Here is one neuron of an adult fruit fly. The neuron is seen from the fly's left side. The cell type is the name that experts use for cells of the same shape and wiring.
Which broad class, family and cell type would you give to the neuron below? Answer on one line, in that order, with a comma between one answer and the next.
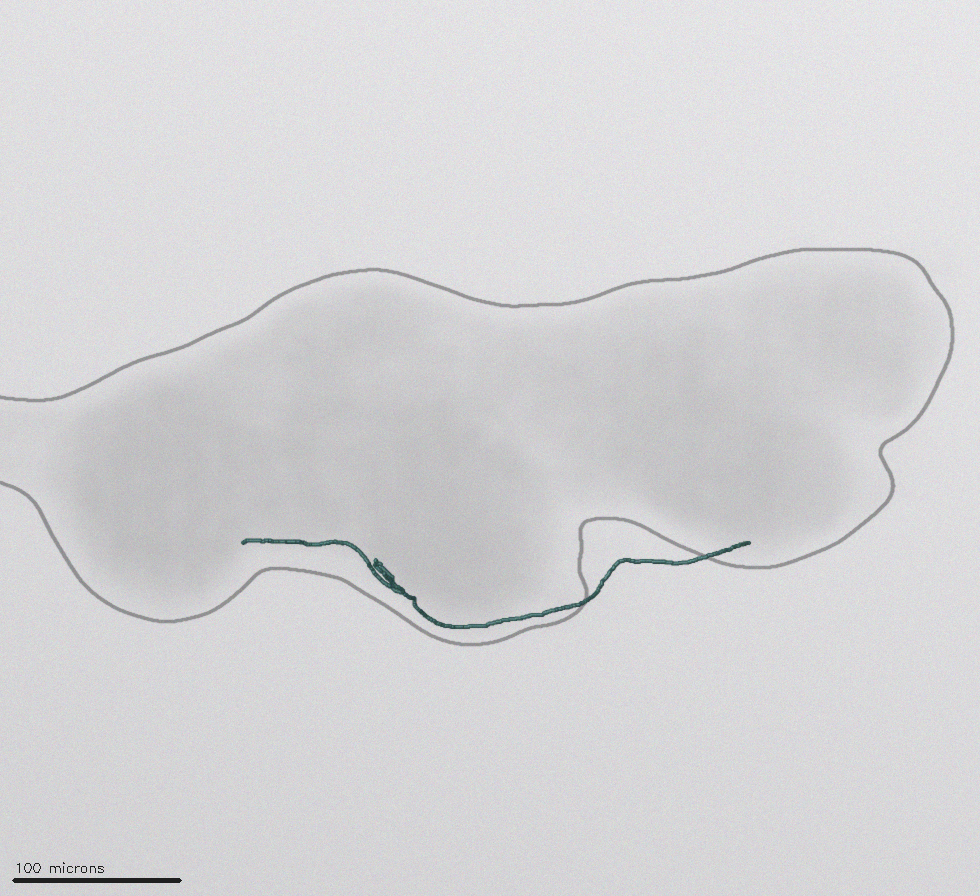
sensory neuron entering the nerve cord, class mechanosensory tactile, SNta22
